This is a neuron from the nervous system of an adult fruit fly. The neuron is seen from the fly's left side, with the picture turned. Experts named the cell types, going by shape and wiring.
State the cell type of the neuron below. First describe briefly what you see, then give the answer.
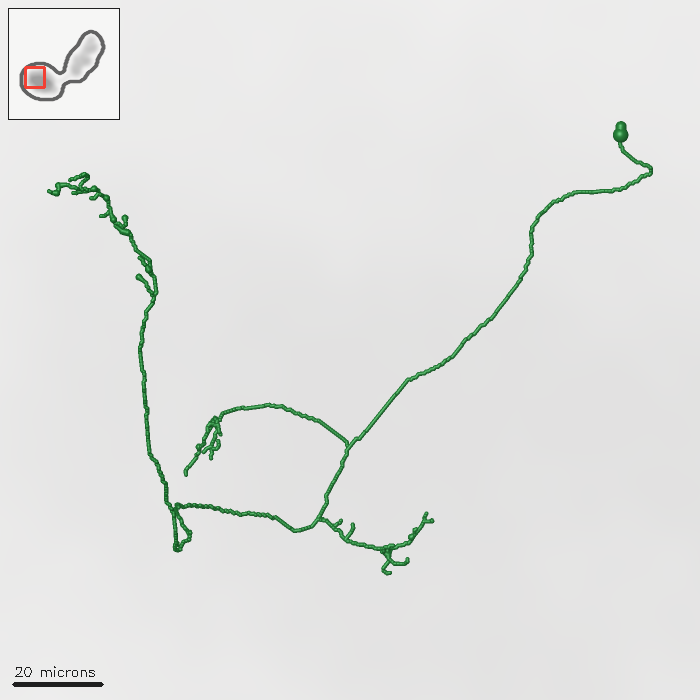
The cell body is at the upper right of the picture. From left to right in the picture it spans about 140 microns. It is a central-brain intrinsic neuron. Its cell type is FS4A.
